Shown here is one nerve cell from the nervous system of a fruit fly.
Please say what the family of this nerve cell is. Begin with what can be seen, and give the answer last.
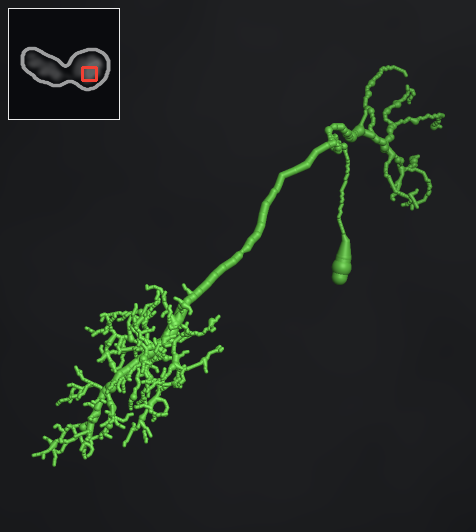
The cell body can be seen on the right of the picture. Dozens of branch ends can be seen. Its broad class is visual projection neuron. The family is LC.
